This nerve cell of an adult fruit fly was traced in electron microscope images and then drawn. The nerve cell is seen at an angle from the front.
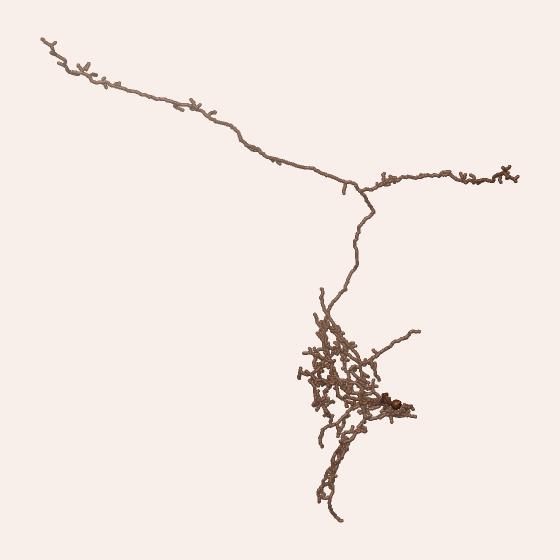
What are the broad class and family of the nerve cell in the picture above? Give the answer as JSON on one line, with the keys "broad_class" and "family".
{"broad_class": "central-brain intrinsic neuron", "family": "hemilineage VESa2"}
